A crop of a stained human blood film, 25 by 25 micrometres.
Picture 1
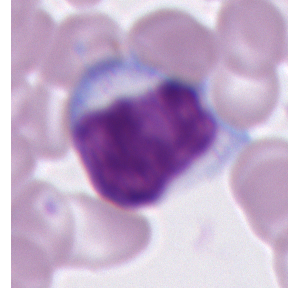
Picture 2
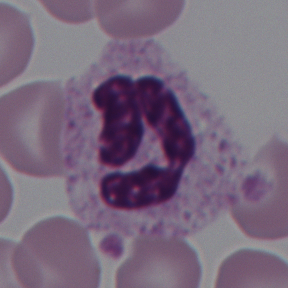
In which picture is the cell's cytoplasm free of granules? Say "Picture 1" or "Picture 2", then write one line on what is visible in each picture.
Picture 1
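Picture 1: No distinct granules are seen in the cytoplasm.
Picture 2: Fine purplish granules are scattered throughout the cytoplasm.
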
